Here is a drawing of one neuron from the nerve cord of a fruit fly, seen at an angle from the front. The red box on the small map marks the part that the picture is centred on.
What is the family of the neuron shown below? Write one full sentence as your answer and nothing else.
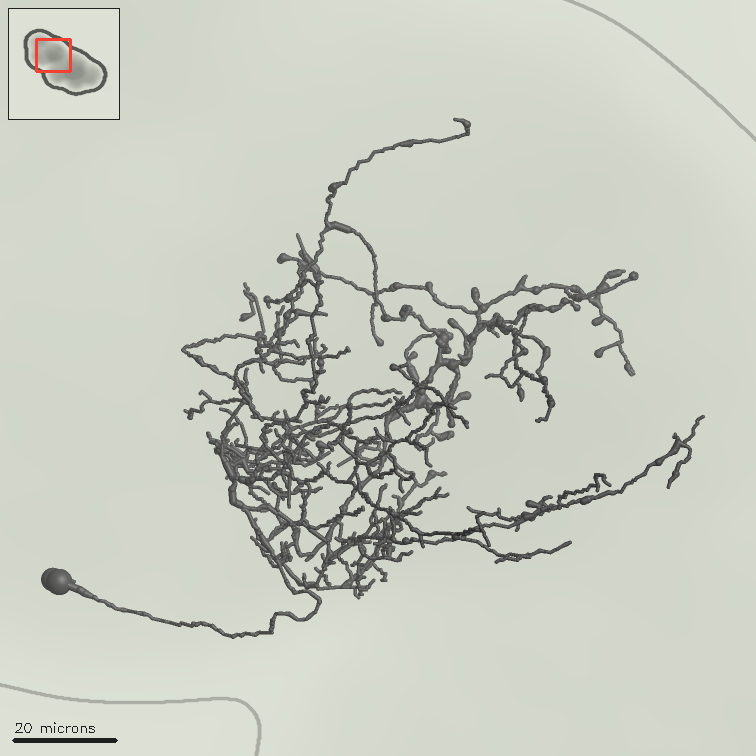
Of the families, hemilineage 13B is the one for this neuron.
